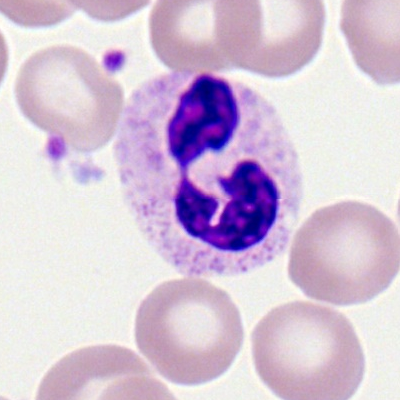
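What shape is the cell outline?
It is round to slightly oval, and smooth.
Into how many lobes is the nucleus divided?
The nucleus is divided into two lobes.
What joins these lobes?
A thin strand joins them.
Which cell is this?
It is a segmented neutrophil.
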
